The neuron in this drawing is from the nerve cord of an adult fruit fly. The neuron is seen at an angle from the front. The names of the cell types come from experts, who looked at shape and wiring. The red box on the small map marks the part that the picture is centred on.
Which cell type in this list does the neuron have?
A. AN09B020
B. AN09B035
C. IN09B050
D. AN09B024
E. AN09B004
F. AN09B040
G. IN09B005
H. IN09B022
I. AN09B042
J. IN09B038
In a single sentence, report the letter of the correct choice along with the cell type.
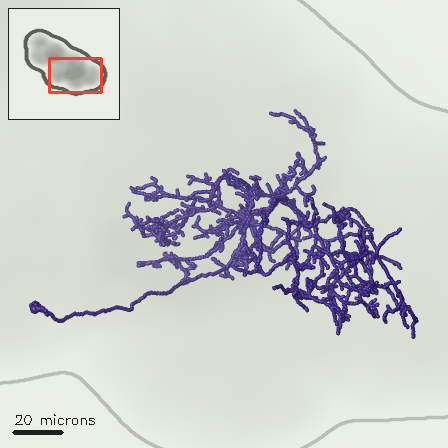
In cell type, the neuron corresponds to option J, IN09B038.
